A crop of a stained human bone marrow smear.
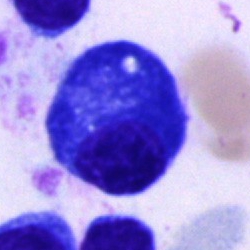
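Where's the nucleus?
Sitting eccentrically, in the lower part of the cell.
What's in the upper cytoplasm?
One small clear vacuole.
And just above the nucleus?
A paler, mottled zone of cytoplasm.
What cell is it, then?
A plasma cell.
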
